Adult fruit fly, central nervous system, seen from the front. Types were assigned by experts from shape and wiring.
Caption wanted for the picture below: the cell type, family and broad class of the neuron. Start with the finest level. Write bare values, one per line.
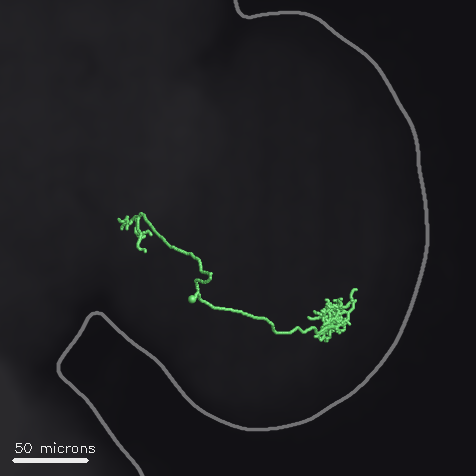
MeLo7
MeLo
optic-lobe intrinsic neuron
